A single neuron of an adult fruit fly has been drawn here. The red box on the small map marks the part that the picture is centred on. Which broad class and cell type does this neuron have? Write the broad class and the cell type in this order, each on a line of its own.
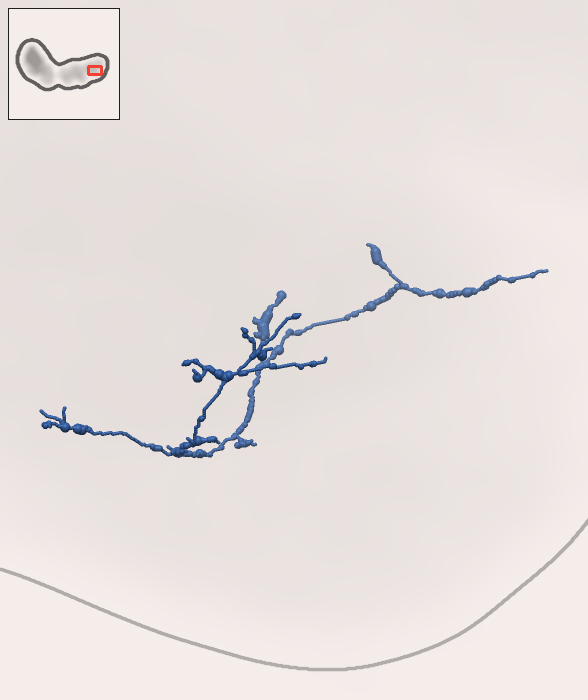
sensory neuron entering the nerve cord
SNxx29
